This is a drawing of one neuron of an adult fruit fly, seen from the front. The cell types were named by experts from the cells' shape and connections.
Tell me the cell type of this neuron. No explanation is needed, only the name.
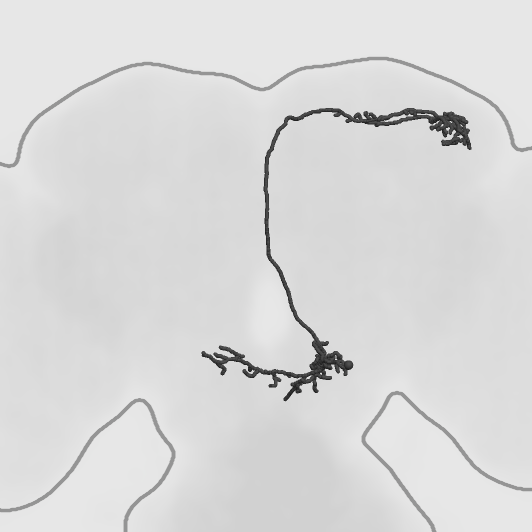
CB0648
